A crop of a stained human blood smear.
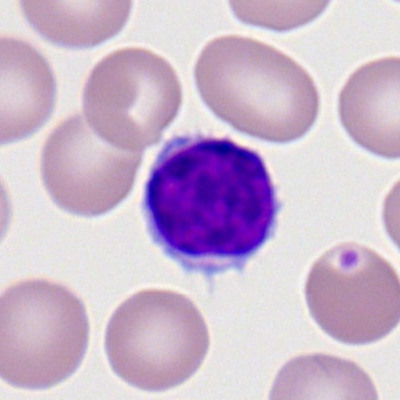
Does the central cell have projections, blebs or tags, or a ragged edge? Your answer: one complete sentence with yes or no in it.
Yes, the border of the cell is ragged or frayed, or shows projections, blebs or tags.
